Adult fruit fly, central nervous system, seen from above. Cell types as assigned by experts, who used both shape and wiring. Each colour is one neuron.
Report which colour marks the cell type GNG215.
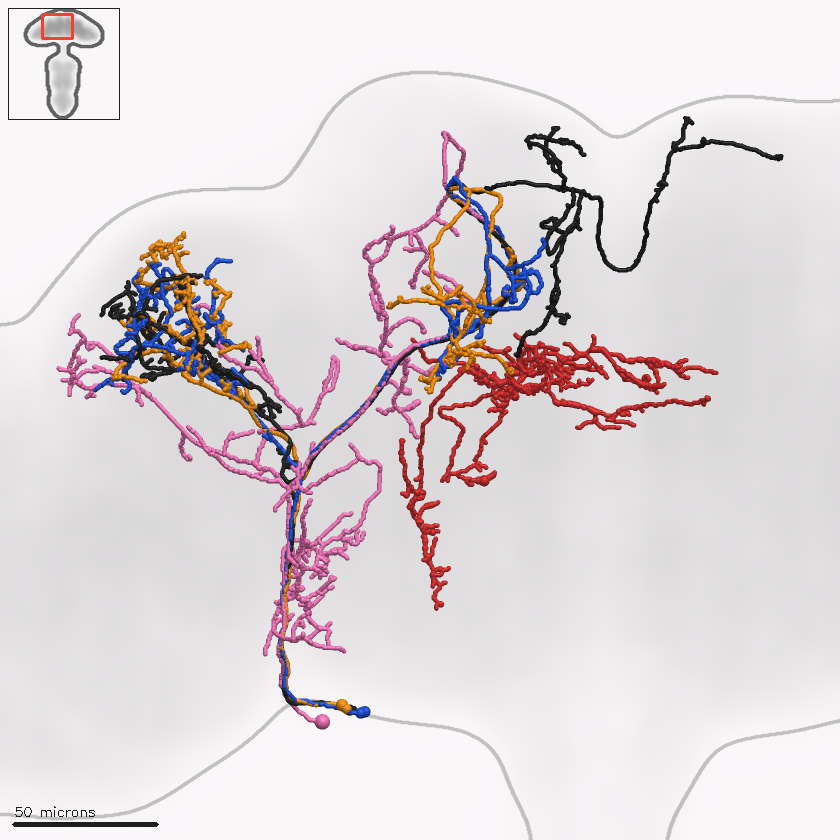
red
